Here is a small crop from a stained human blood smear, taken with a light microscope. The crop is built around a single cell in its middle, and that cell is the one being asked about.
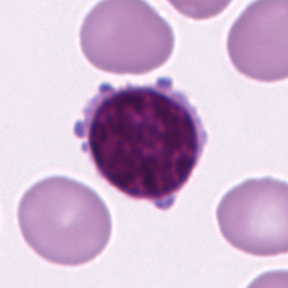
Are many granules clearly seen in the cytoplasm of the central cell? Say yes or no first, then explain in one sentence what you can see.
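No. No granules are seen in the cytoplasm.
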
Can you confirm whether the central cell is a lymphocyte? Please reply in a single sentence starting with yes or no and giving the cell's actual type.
Yes, centred in the crop is a lymphocyte.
